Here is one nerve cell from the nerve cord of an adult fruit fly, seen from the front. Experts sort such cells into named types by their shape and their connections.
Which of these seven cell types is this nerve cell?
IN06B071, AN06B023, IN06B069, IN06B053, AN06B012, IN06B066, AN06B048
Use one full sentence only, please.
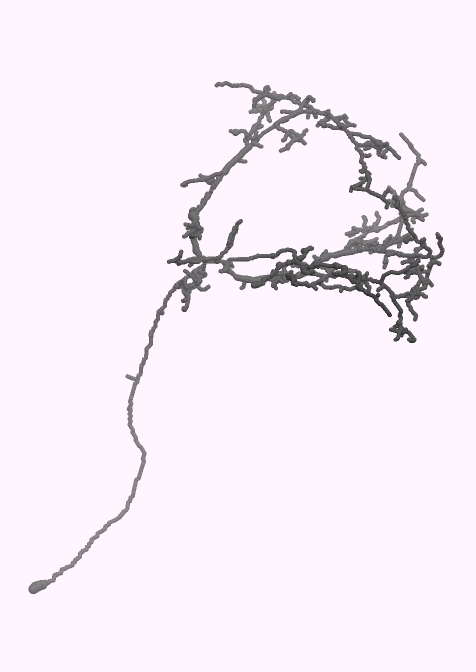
By its cell type, the nerve cell is IN06B071.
